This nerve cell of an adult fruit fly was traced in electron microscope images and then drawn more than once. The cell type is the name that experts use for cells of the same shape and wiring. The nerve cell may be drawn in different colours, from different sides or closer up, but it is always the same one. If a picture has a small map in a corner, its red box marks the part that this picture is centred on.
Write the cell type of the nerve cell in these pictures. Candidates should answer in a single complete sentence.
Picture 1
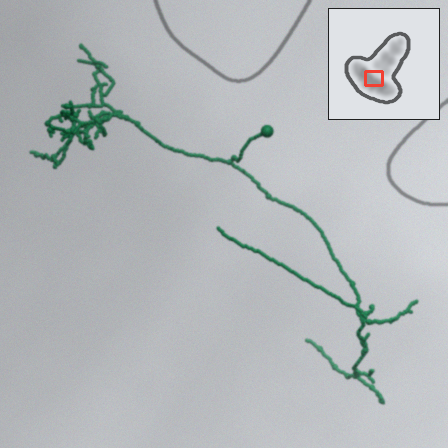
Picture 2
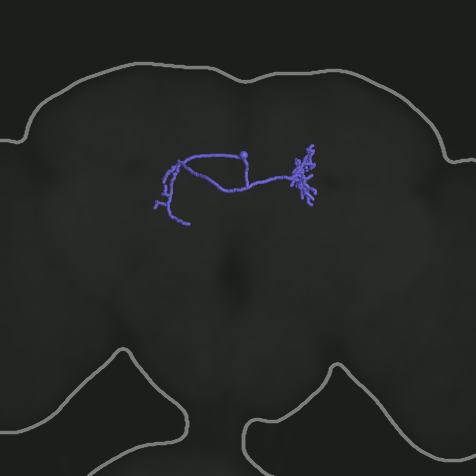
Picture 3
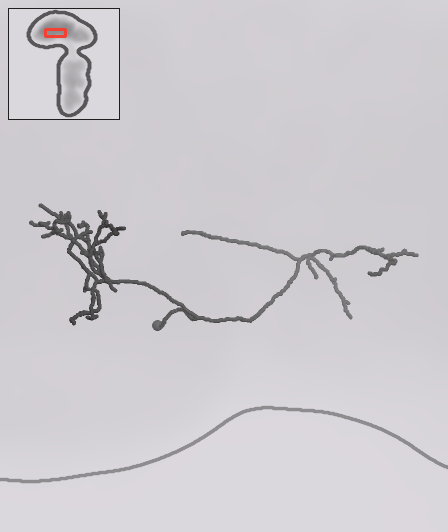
This nerve cell is classified under the cell type CB4070.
